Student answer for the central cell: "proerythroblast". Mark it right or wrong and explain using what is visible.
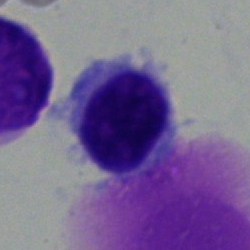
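Proerythroblast doesn't fit here; what you're looking at is a hairy cell. The pale greyish-blue cytoplasm and the lack of distinct granules speak for the hairy cell.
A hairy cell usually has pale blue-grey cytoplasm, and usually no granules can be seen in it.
Notice too the fine, irregular hair-like projections along the cell margin. The nucleus fills most of the cell, leaving a modest rim of cytoplasm, and its chromatin is dark purple and densely stained throughout. The large pale magenta body at the lower right lies against the cell.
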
